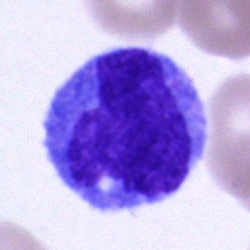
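Monocyte, the central cell: its outline looks nearly round, and the nucleus seems to fill most of the cell. I can't make out a distinct nucleolus. One small clear vacuole sits at the lower edge of the nucleus.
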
